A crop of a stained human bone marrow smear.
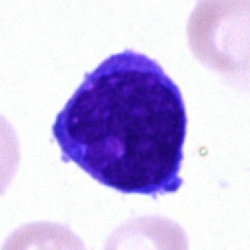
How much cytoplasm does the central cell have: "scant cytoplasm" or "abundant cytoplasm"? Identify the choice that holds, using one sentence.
There is only scant cytoplasm around the nucleus of this cell.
